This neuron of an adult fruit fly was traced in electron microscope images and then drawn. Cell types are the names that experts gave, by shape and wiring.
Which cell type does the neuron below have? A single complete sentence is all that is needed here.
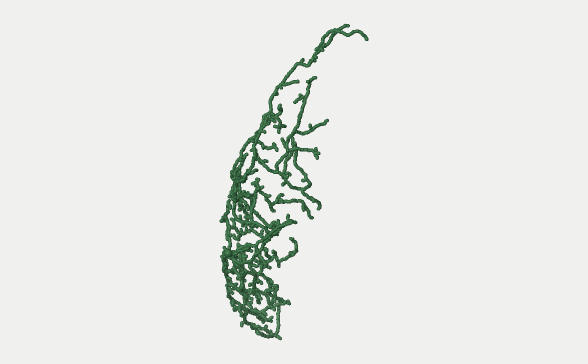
In terms of cell type, the neuron is Dm20.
